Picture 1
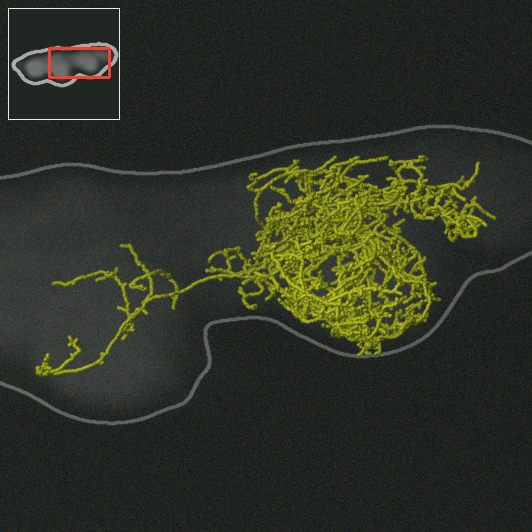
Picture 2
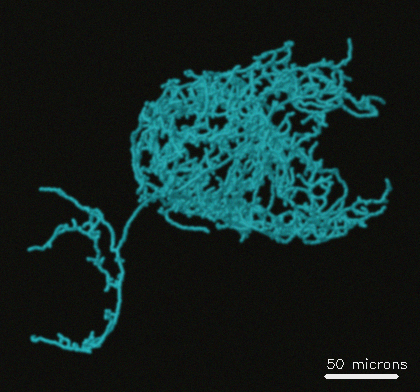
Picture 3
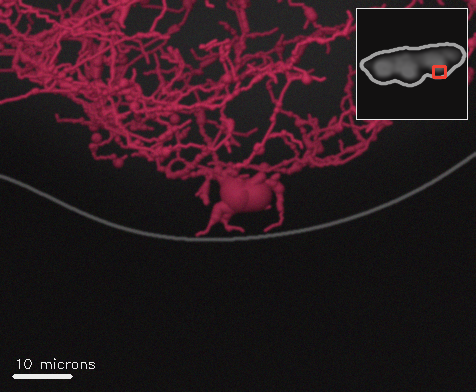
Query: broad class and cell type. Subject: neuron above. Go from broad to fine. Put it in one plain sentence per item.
A nerve-cord intrinsic neuron, type INXXX045.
